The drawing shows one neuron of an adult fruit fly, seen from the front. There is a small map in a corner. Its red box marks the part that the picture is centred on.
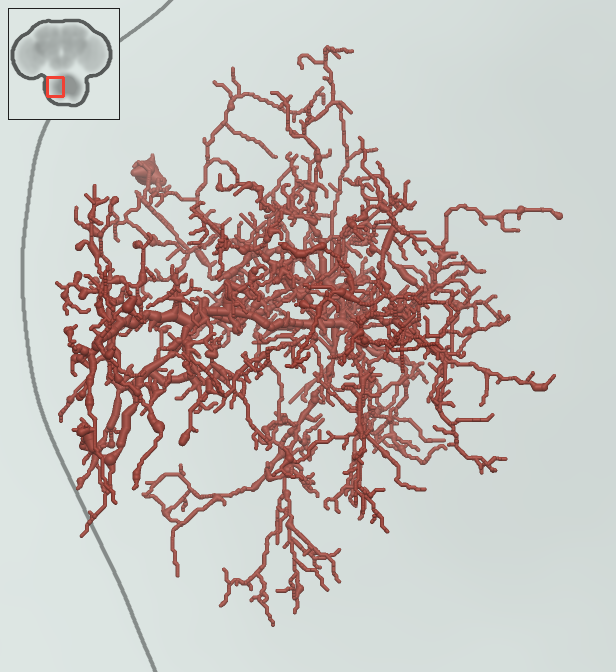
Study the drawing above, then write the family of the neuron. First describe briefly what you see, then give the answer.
More than a hundred branch ends can be seen. In this view it is about as wide as it is tall. This is a nerve-cord intrinsic neuron. Its family is hemilineage 21A.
